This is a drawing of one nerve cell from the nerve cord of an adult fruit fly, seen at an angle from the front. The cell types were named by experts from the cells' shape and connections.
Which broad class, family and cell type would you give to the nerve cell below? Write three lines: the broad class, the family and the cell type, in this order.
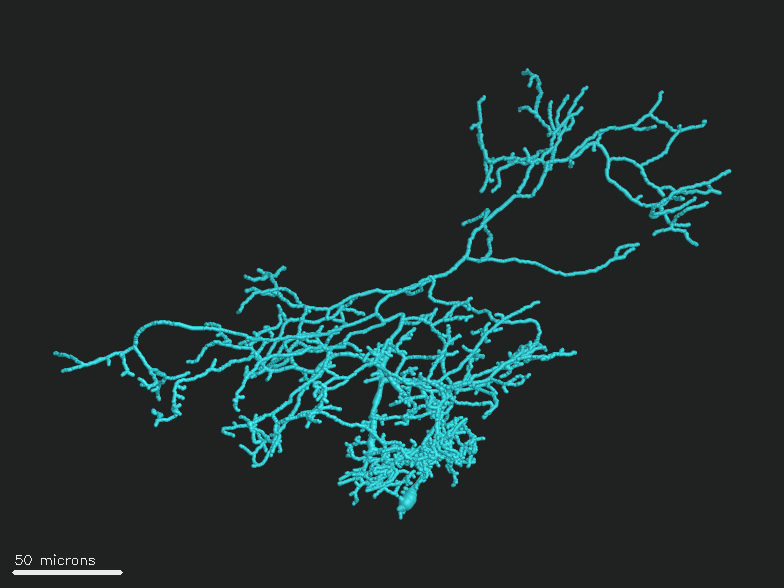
nerve-cord intrinsic neuron
hemilineage 06B
IN06B012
